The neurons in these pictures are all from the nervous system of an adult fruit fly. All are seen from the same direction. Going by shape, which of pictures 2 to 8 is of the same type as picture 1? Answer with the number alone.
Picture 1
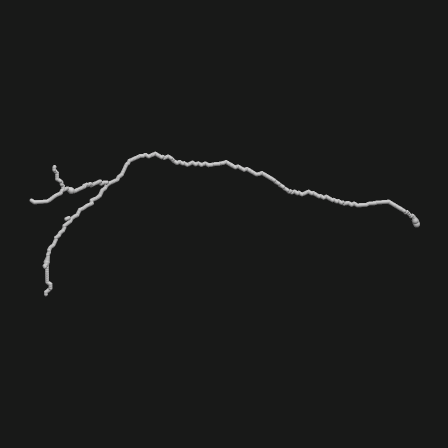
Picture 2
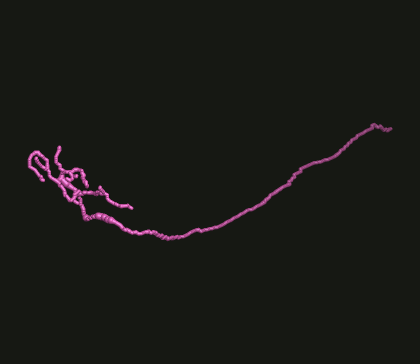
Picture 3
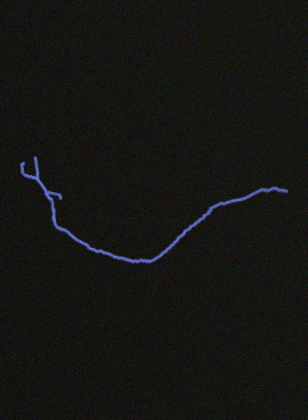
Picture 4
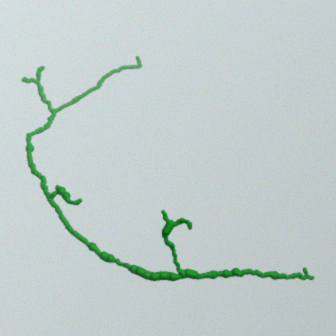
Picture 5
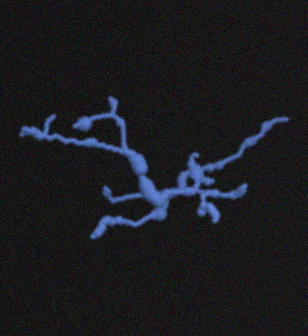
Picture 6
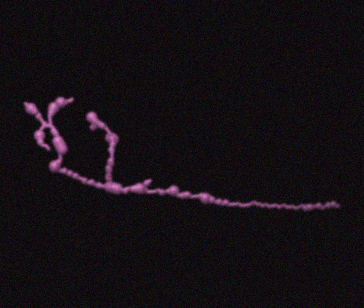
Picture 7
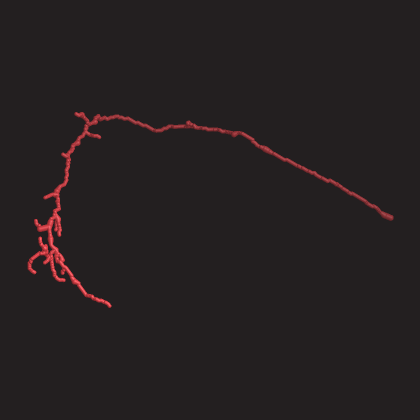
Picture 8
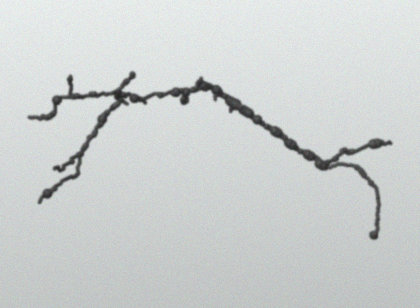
8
